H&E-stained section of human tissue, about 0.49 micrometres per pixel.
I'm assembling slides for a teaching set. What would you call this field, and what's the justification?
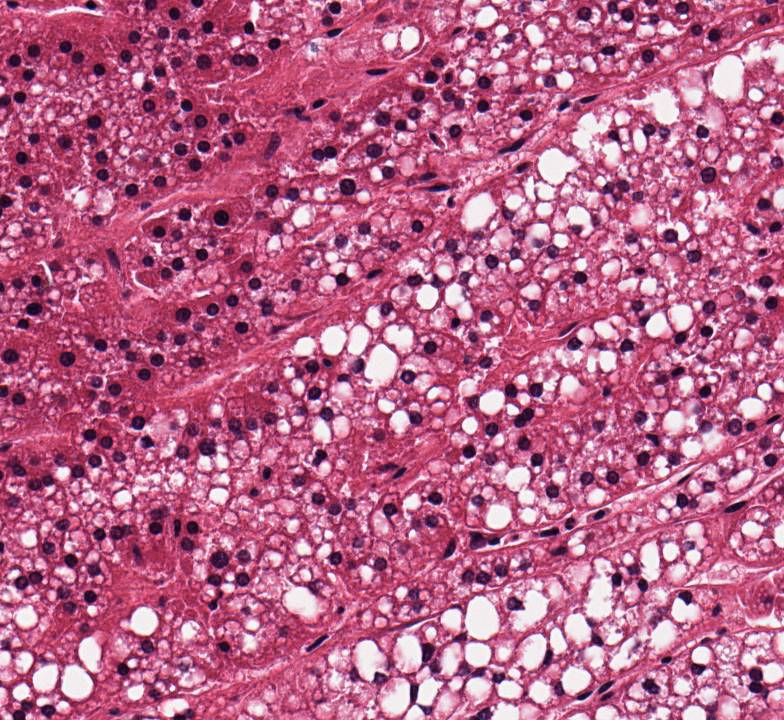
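Zona fasciculata of the adrenal gland. Decisive: long parallel cords, running diagonally from lower left to upper right, of cells whose cytoplasm is filled with clear rounded vacuoles.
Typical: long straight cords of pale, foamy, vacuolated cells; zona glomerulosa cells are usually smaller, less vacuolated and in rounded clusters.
Cords separated by thin channels with flattened, elongated nuclei, not broad connective tissue bands. Upper-left cells pinker and less vacuolated than lower-right ones.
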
